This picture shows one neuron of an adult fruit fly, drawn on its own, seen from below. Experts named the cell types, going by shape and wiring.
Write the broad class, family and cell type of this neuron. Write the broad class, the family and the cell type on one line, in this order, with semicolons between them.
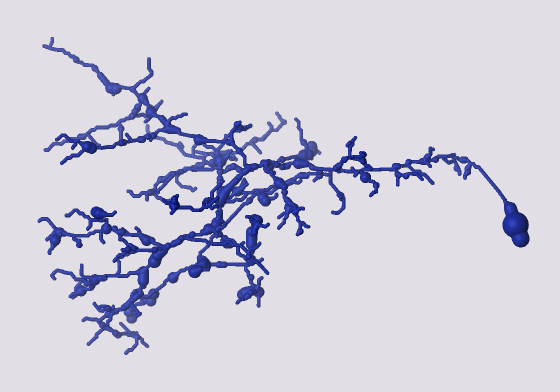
nerve-cord intrinsic neuron; hemilineage 20A.22A; IN20A.22A058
